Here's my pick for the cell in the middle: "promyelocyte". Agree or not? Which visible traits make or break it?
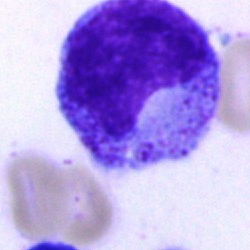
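Take the granules first: many purple granules are scattered through the cytoplasm, and that goes with promyelocyte.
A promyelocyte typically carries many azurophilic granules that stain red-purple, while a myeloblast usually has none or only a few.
So the granules count against blast. The nucleus fills the upper and left part of this round cell and has a concave notch on its lower right side. A pale, nearly clear zone of cytoplasm sits within that notch. The rest of the pale bluish cytoplasm lies mainly below and to the right of the nucleus. Red cells lie beside it at the right edge and at the lower left. All told, promyelocyte fits, and blast does not.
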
